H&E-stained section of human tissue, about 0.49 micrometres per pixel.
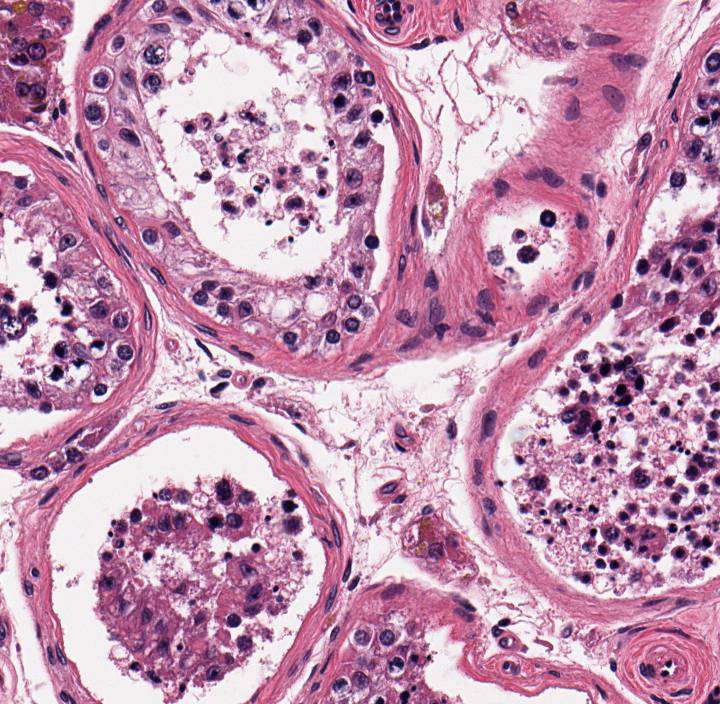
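Testis. Each tubule has a thick, layered pink fibrous wall with flattened, elongated nuclei running circumferentially. In the upper-left tubule, several layers of round-nucleated cells remain attached to the inner wall. Clear round vacuoles lie in the lining along the lower inner edge of the upper-central tubule. Central interstitium: loose, pale, wispy fibrillar material, few cells.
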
